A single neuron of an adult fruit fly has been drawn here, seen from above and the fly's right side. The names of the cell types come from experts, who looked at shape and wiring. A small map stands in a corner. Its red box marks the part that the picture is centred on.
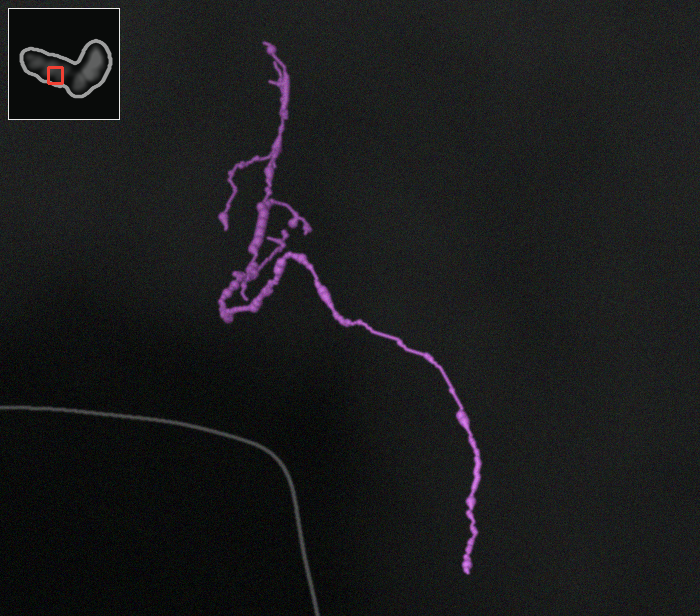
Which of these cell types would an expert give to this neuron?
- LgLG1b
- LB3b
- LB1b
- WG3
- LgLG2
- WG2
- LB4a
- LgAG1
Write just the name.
WG2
